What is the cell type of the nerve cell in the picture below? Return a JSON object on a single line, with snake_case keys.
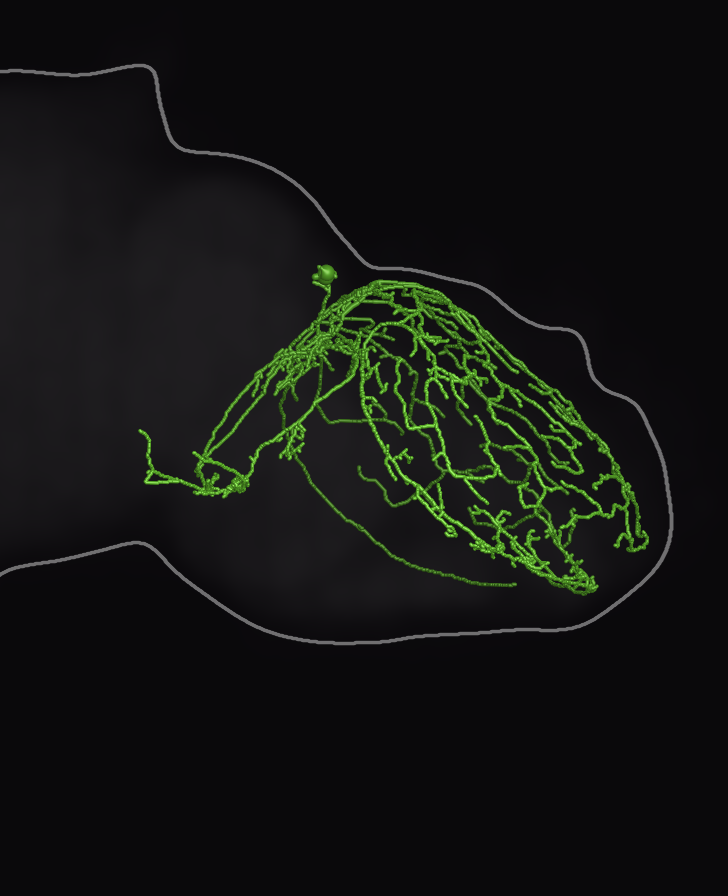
{"cell_type": "aMe4"}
